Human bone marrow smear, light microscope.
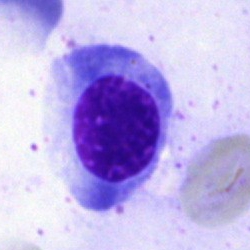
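Erythroblast here in the middle of the marrow smear. You'll see the nucleus sits off-centre, with the cytoplasm thinnest on its right. The chromatin is dark purple and coarsely clumped, small paler spaces between the clumps. There's plenty of blue cytoplasm, and the outline is irregular, somewhat angular rather than a smooth circle.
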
